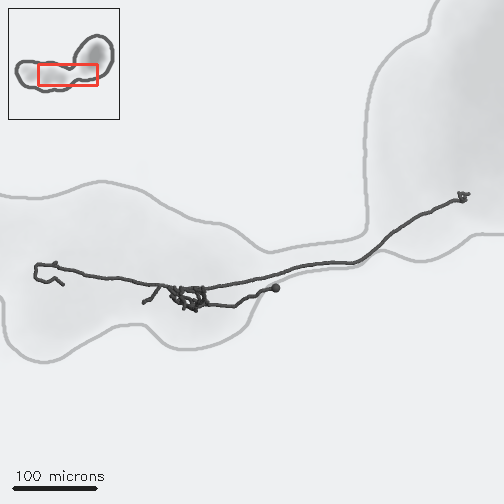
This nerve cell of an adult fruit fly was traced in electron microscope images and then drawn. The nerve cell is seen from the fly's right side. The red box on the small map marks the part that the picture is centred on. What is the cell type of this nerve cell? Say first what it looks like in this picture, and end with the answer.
Its cell body lies in the middle of the picture. By the scale bar it is about 550 microns wide in this view. It is an ascending neuron. Its cell type is AN10B061.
